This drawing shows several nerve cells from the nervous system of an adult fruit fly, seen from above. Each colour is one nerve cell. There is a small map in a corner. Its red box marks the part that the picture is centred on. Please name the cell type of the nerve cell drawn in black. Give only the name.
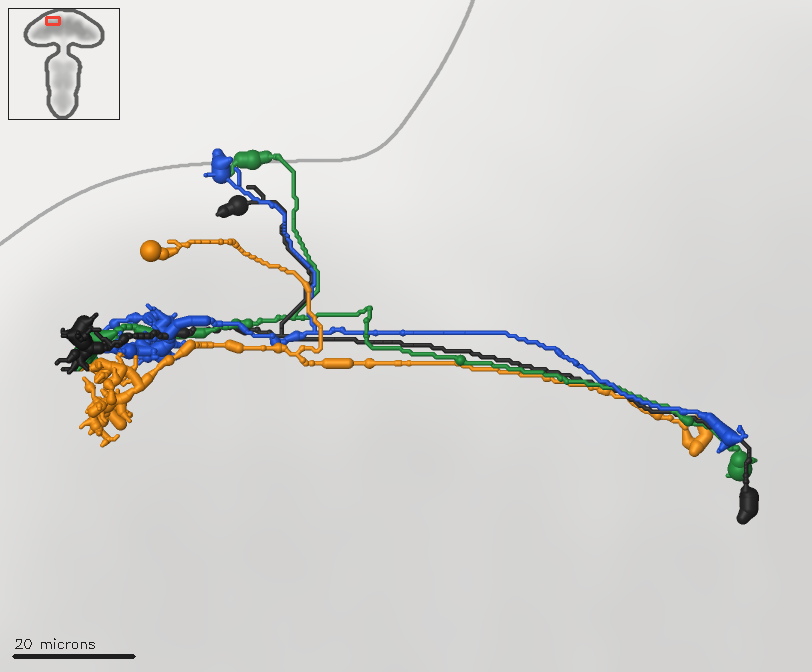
TuBu09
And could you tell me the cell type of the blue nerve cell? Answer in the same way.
TuBu07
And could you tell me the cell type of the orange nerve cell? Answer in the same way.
TuBu06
